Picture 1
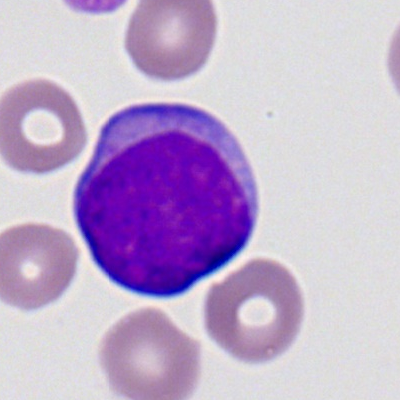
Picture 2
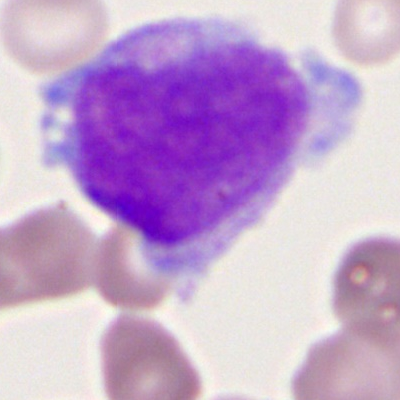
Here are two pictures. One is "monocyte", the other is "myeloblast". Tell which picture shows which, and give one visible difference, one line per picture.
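Picture 1 is a myeloblast. No vacuoles are seen in the cytoplasm.
Picture 2 is a monocyte. A few small clear vacuoles lie in the cytoplasm at the left edge.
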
